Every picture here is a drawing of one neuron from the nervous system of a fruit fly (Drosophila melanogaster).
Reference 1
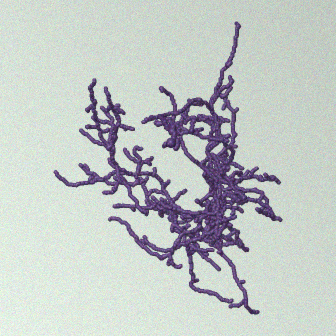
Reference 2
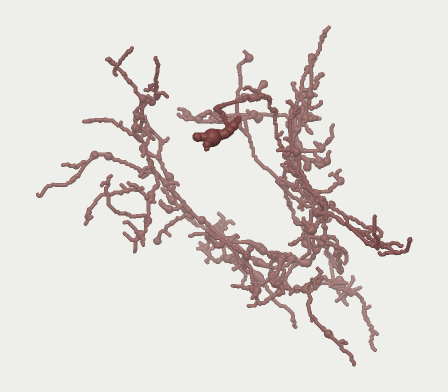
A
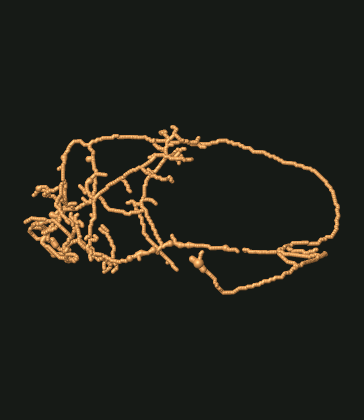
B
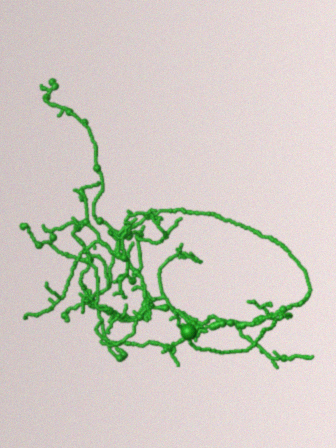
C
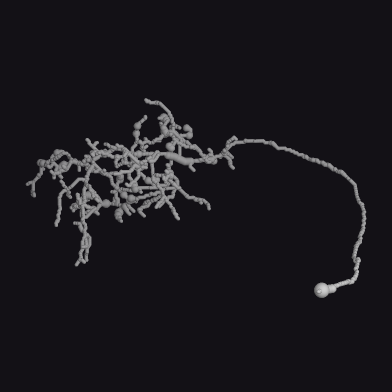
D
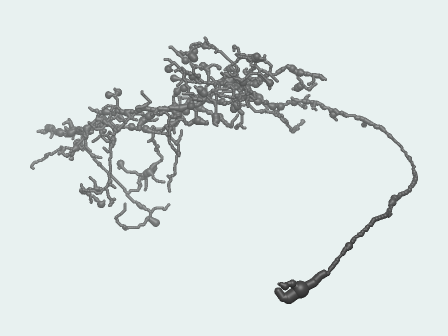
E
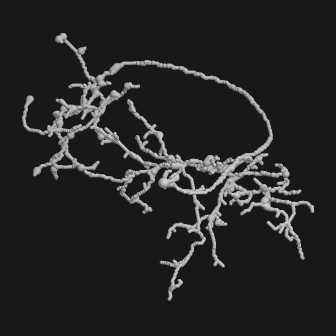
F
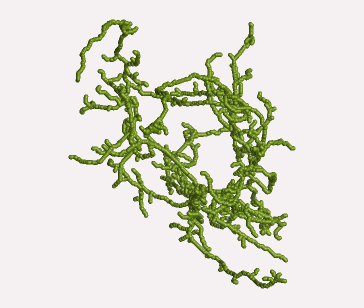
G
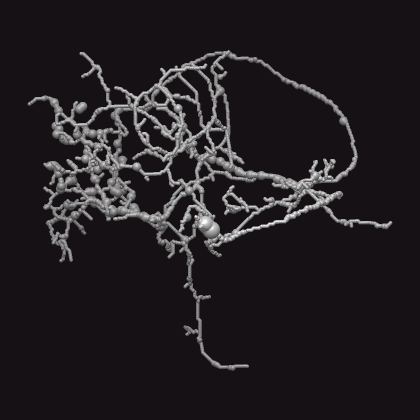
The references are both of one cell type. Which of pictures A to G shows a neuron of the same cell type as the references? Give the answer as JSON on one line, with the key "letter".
{"letter": "F"}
